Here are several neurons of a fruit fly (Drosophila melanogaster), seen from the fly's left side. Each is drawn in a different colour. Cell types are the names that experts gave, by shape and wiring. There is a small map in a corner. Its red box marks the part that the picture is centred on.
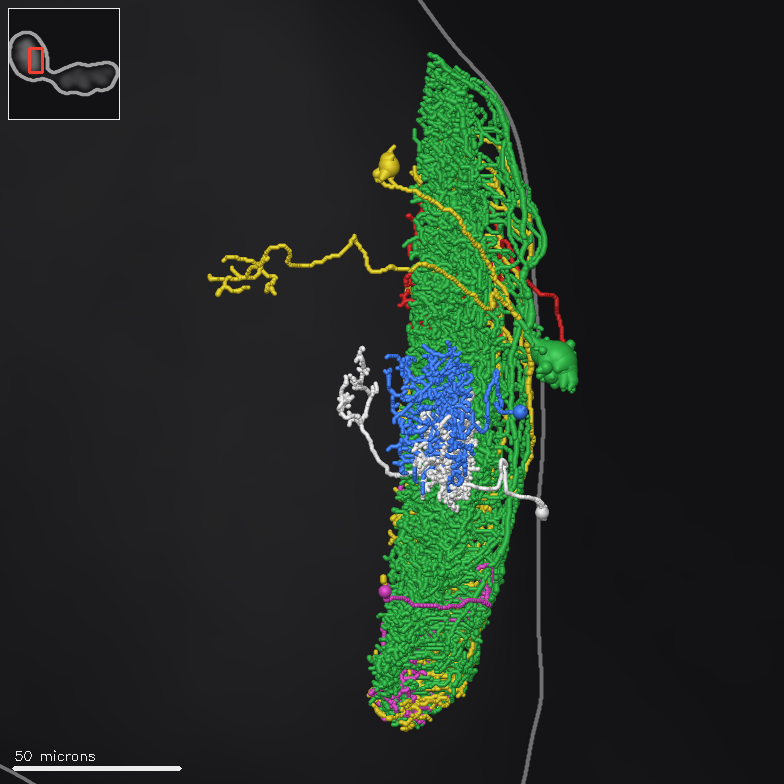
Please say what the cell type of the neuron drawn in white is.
Tlp13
